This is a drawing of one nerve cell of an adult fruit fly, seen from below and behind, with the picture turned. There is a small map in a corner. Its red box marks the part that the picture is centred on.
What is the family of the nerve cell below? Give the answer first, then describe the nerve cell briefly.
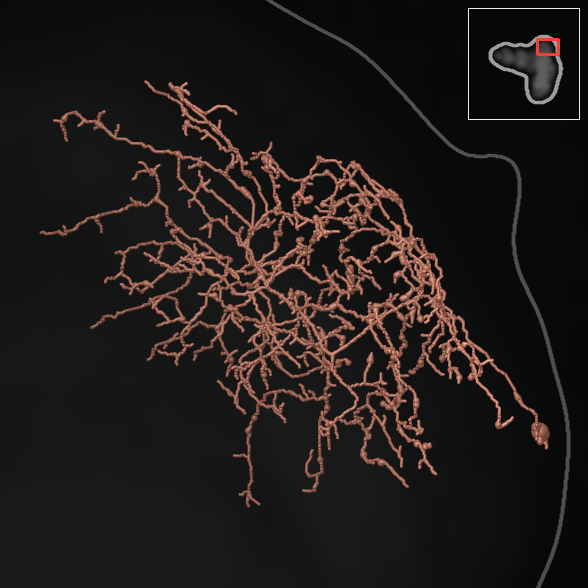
Its family is Mi. It is an optic-lobe intrinsic neuron. More than a hundred branch ends can be seen. In this view it is about as wide as it is tall.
